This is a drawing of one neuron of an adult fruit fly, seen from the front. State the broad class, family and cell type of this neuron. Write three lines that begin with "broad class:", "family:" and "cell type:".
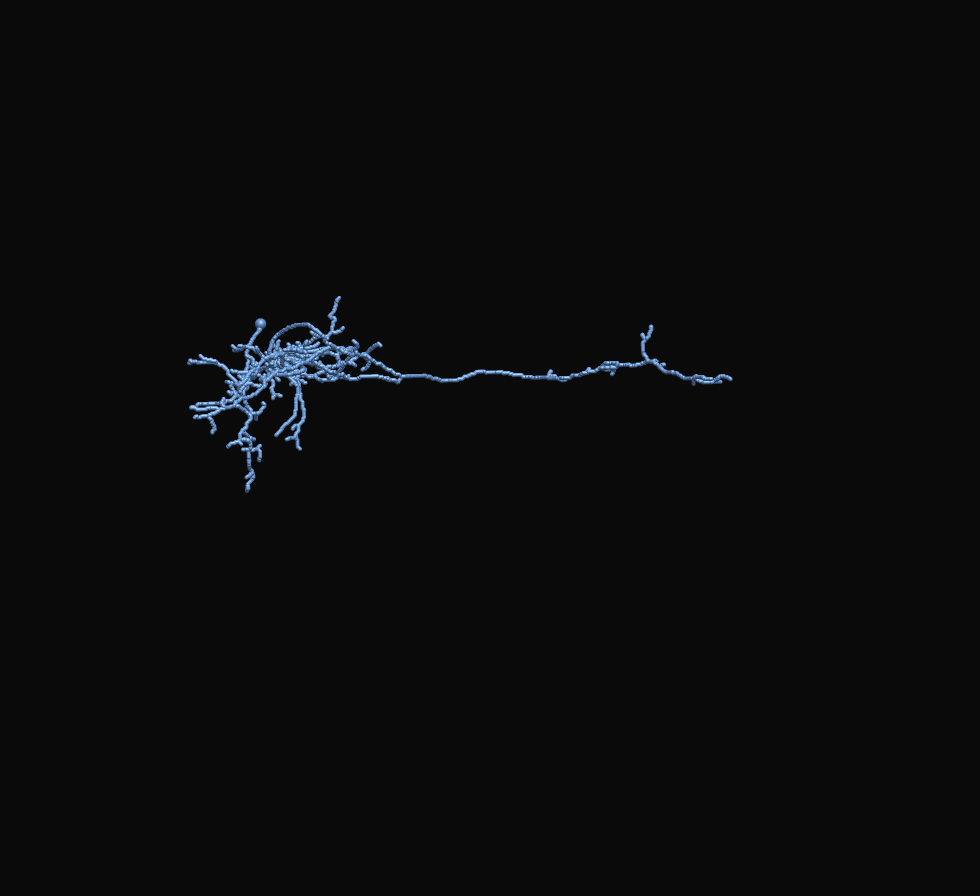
broad class: central-brain intrinsic neuron
family: hemilineage DL1_ventral
cell type: CL274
